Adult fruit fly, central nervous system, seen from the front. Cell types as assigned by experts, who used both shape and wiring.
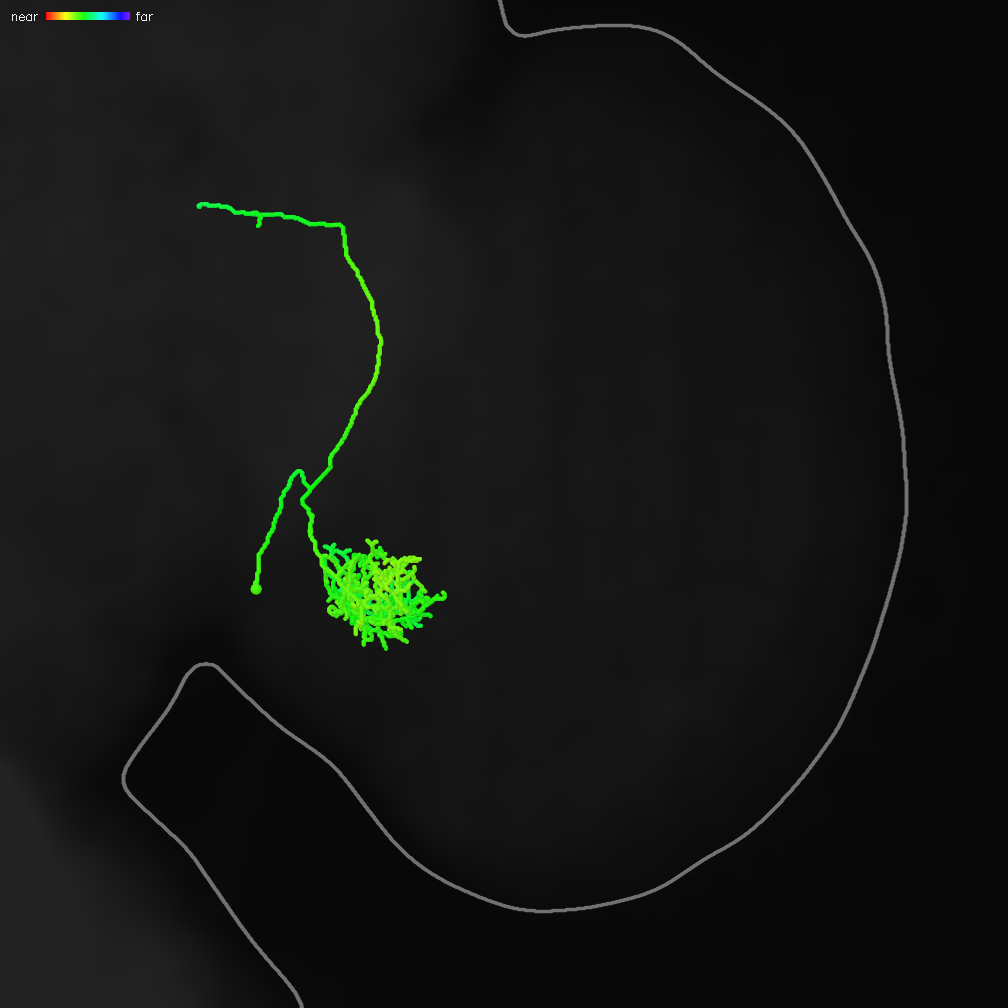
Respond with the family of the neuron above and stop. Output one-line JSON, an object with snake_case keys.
{"family": "LC"}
